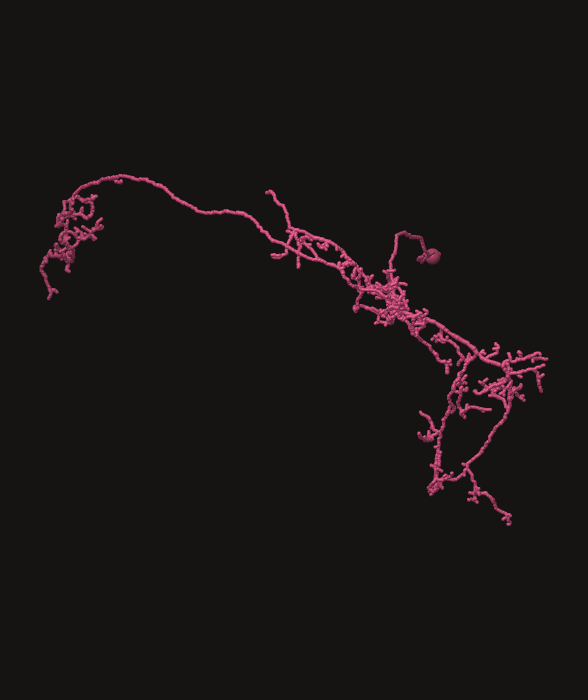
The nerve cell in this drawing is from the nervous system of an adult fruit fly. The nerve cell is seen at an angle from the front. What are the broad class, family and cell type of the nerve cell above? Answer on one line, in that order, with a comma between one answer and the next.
central-brain intrinsic neuron, hemilineage DM4_dorsal, pC1_2c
